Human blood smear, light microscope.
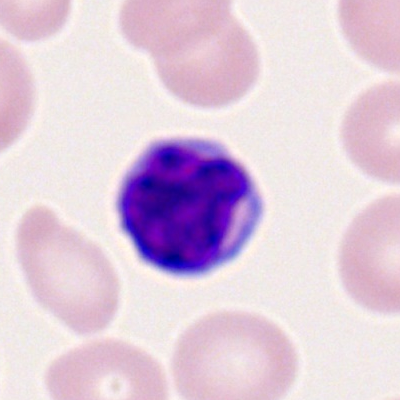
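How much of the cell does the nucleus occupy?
Nearly all of it.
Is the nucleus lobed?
No; it is one mass with irregular folds.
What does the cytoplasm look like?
A thin rim around the nucleus, with no granules seen.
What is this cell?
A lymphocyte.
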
